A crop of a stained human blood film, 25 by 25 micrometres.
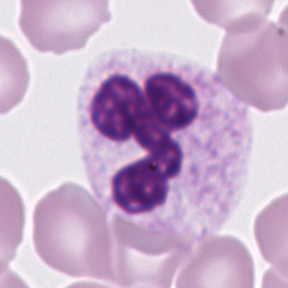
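Segmented neutrophil, the central cell of a stained human peripheral blood smear. Its nucleus is divided into four lobes, with dark purple, coarsely clumped chromatin. The cytoplasm is abundant and pale pinkish-lilac, with fine lilac-violet granules scattered throughout.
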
